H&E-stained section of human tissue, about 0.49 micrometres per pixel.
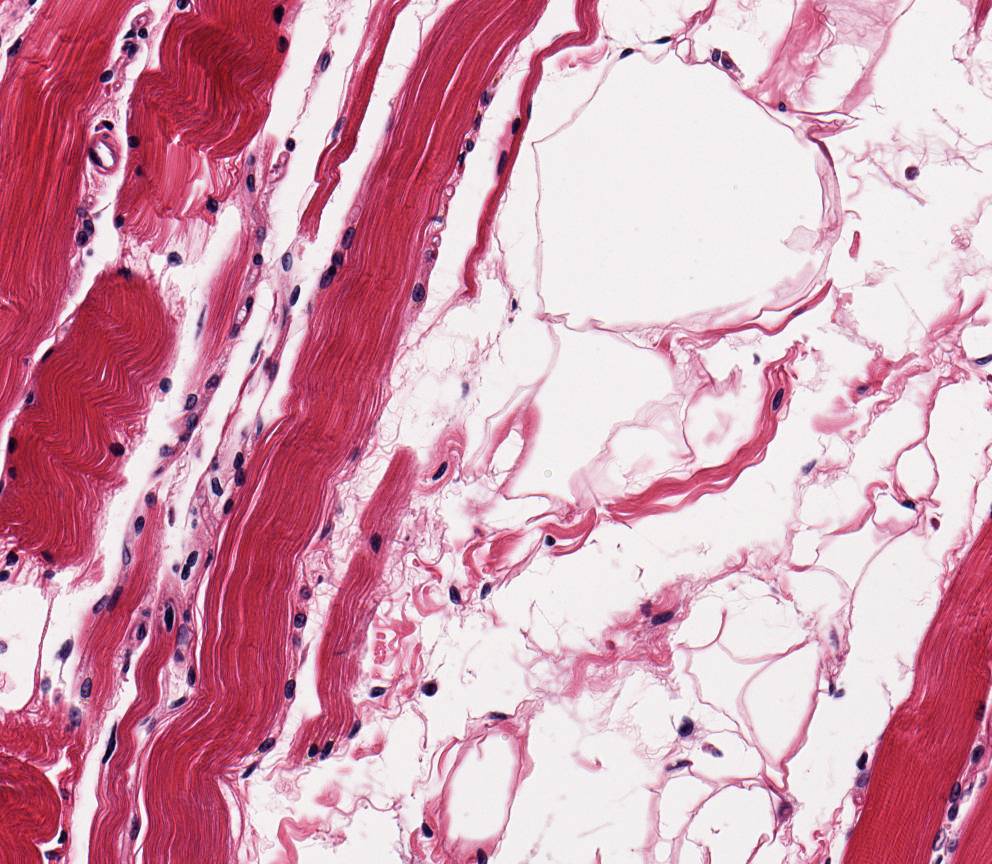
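Skeletal muscle, its deep red fibres carrying fine lengthwise lines and dark elongated nuclei at their edges, not their centres. Narrow pale loose strips holding many small dark spindle-shaped nuclei separate the fibres. The largest empty rounded space, outlined by a thin pink membrane, sits upper centre-right.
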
